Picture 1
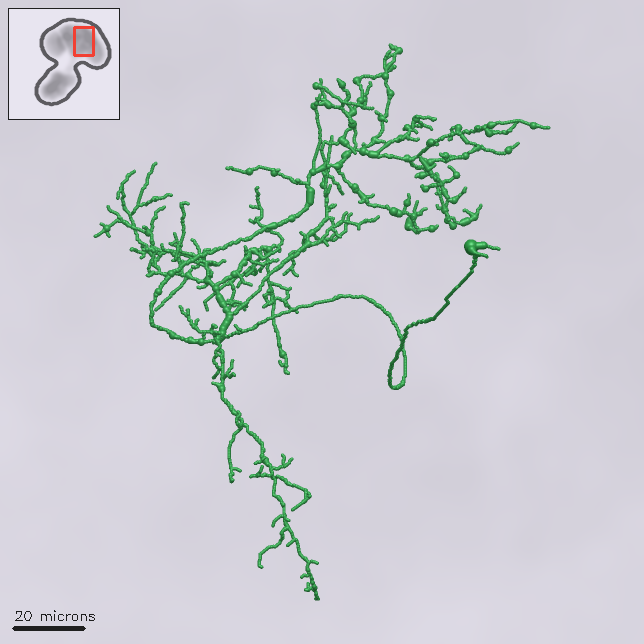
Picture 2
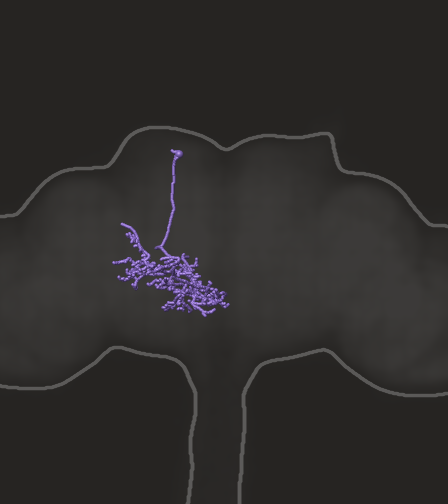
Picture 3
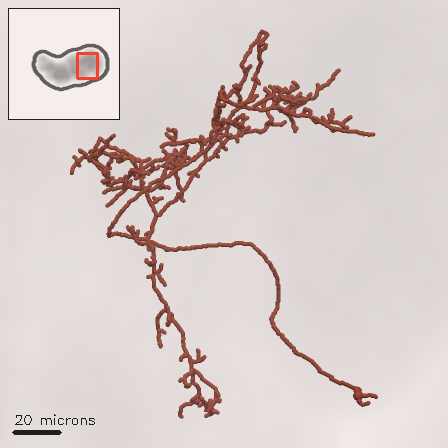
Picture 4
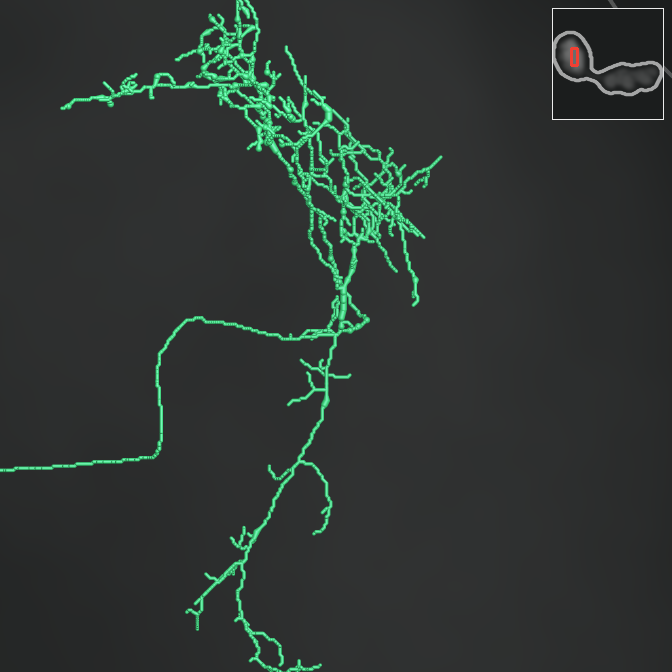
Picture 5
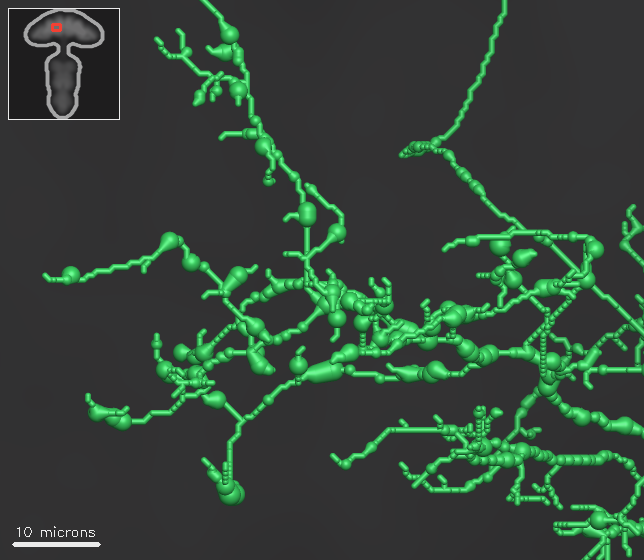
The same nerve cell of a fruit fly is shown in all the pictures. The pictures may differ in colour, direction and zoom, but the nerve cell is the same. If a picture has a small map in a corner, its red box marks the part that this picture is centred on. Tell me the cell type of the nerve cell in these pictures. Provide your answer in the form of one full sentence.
In terms of cell type, the nerve cell is CL116.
